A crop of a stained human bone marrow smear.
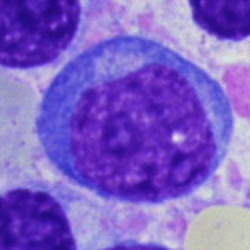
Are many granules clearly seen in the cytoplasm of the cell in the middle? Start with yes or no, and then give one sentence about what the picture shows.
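No. The cytoplasm shows no visible granules.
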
